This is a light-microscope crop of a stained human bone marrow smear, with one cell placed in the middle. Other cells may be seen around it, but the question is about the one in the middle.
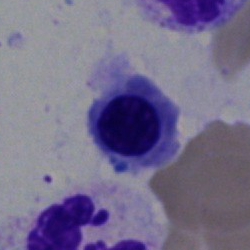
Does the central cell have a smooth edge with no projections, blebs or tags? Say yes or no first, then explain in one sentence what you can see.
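No. The outline of the cell is irregular and bumpy.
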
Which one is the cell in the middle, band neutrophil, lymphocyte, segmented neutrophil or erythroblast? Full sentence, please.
The central cell, amid any neighbouring cells, is an erythroblast.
